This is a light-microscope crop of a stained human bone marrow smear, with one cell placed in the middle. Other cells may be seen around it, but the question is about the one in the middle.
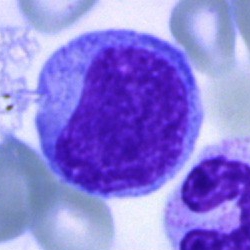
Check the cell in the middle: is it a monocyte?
no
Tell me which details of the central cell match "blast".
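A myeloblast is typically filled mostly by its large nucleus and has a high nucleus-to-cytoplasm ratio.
In keeping with this, the nucleus of this blast fills most of the cell, sitting toward the right.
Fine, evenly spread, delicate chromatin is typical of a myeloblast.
Here the chromatin is finely stippled, without large dark clumps, which also fits. No vacuoles are seen in the cytoplasm. Just beyond the lower-right edge lies a separate cell with a segmented, dark purple nucleus.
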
